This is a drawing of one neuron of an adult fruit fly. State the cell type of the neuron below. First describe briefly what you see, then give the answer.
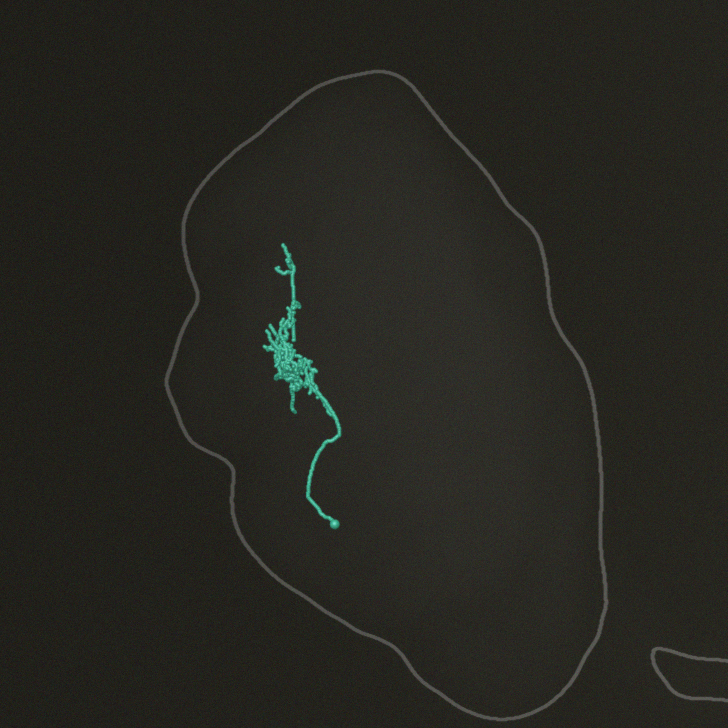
Its cell body lies at the bottom of the picture. In this view it is more than twice as tall as it is wide. Its broad class is central-brain intrinsic neuron. The cell type is CB2066.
